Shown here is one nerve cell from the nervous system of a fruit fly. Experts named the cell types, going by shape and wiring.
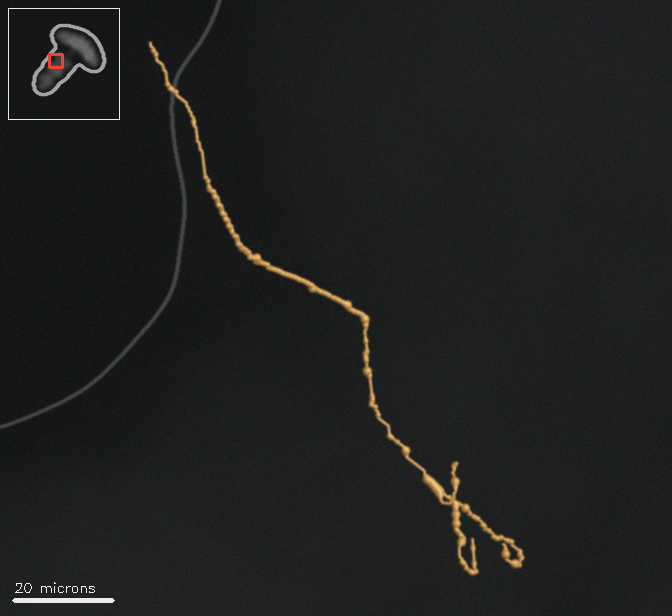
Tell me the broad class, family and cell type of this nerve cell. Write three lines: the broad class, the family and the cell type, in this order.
sensory neuron entering the nerve cord
class gustatory
WG1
